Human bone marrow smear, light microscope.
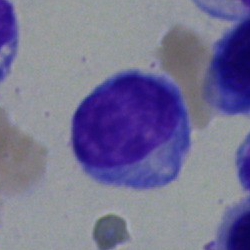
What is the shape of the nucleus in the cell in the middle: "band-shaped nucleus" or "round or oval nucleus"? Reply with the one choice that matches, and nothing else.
Round or oval nucleus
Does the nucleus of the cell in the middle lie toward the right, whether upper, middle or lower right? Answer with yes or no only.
No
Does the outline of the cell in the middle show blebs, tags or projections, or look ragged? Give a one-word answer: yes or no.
No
